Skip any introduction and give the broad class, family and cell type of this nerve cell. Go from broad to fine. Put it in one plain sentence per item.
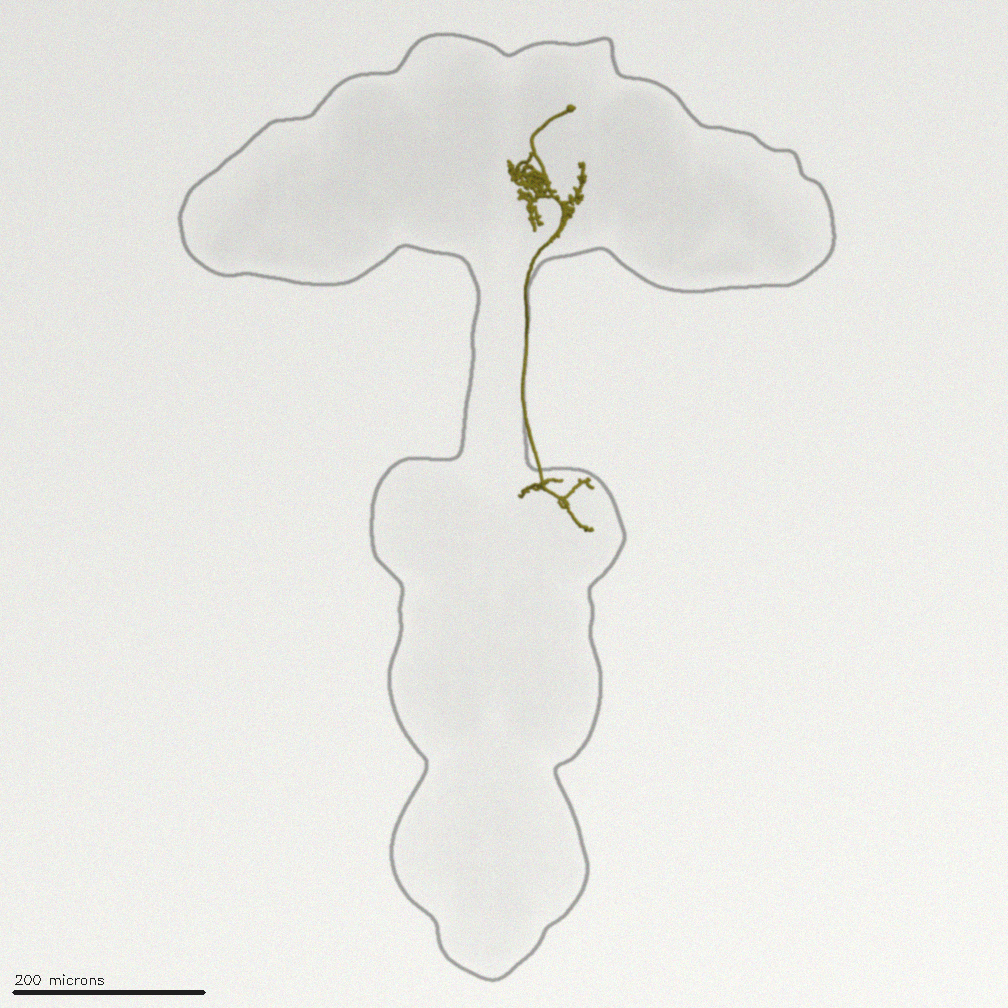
A descending neuron of hemilineage MX12, type DNge178.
